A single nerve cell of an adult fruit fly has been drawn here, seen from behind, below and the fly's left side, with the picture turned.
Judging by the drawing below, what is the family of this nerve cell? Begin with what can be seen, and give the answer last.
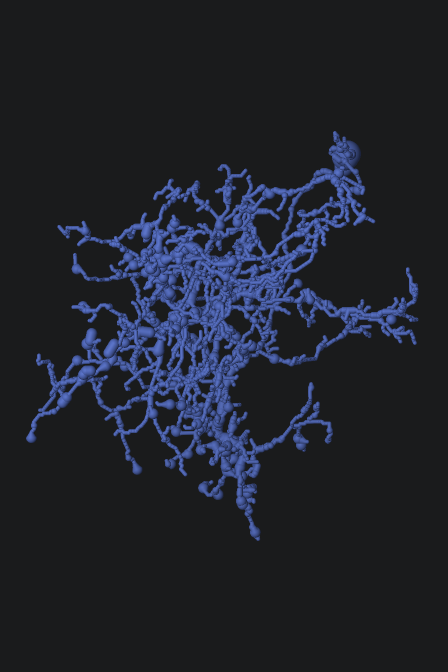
More than a hundred branch ends can be seen. In this view it is about as wide as it is tall. This is a nerve-cord intrinsic neuron. The family is hemilineage 16B.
